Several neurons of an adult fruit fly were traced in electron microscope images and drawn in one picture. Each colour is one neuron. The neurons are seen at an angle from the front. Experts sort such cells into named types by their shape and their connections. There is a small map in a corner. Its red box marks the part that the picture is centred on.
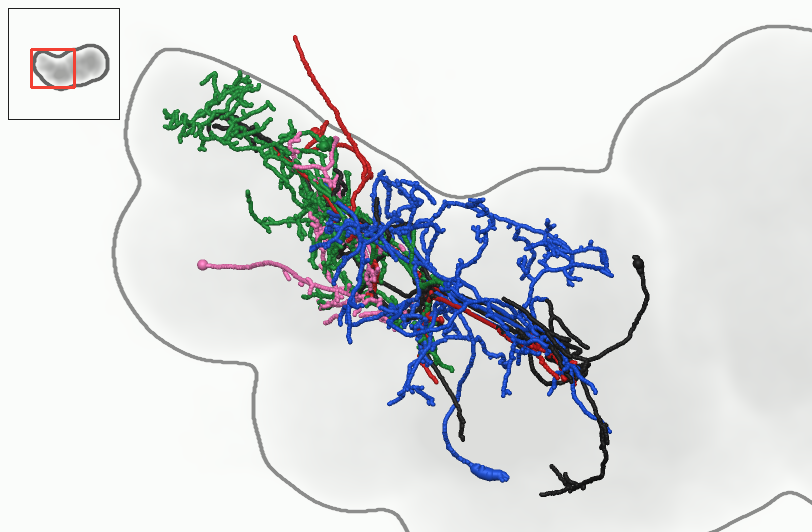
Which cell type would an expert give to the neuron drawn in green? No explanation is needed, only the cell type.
IN23B016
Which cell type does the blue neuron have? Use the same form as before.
FMRFa_Tv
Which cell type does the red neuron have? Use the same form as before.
ENXXX226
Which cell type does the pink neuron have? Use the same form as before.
IN05B091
